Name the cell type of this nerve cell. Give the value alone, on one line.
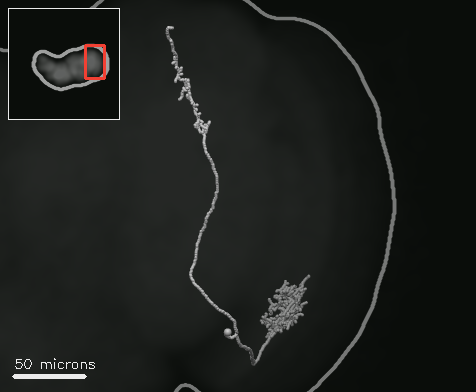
MeVP10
